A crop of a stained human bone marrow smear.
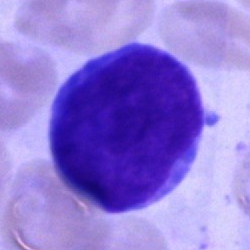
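Blast, stained human bone marrow smear. The nucleus occupies nearly the entire cell, leaving a blue rim of cytoplasm. Neither granules nor vacuoles are visible anywhere in the cell.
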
